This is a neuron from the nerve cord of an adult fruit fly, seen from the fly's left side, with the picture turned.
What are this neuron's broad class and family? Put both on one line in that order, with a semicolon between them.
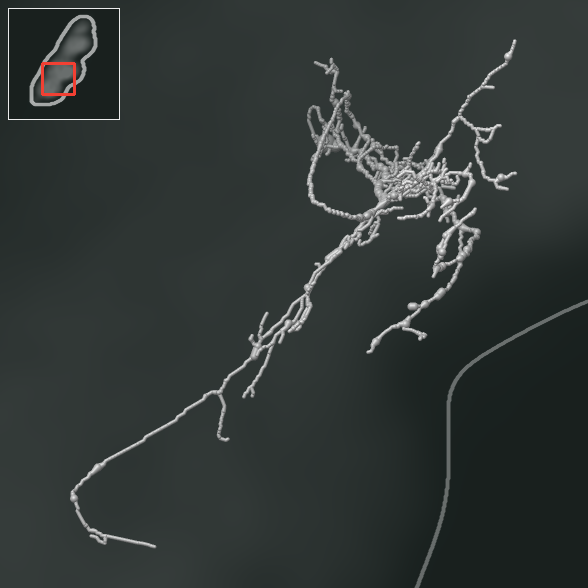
nerve-cord intrinsic neuron; hemilineage 17A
